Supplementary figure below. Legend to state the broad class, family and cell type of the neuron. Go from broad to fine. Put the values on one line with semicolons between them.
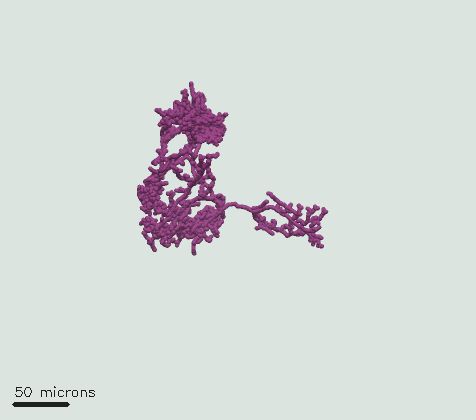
central-brain intrinsic neuron; MBON; MBON26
